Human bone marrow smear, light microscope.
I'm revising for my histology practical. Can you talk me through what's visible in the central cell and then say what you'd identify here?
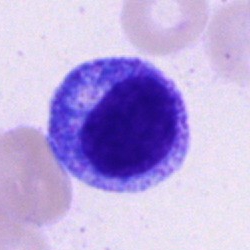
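The central cell has a round, smooth outline. No nucleoli can be seen in the nucleus. Fine reddish-purple granules lie scattered through the cytoplasm, and a paler area of cytoplasm sits just to the left of the nucleus. The cell is a myelocyte.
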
